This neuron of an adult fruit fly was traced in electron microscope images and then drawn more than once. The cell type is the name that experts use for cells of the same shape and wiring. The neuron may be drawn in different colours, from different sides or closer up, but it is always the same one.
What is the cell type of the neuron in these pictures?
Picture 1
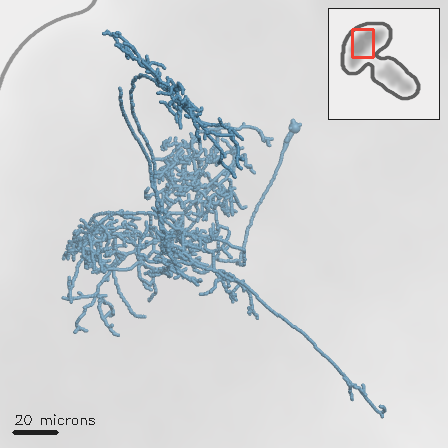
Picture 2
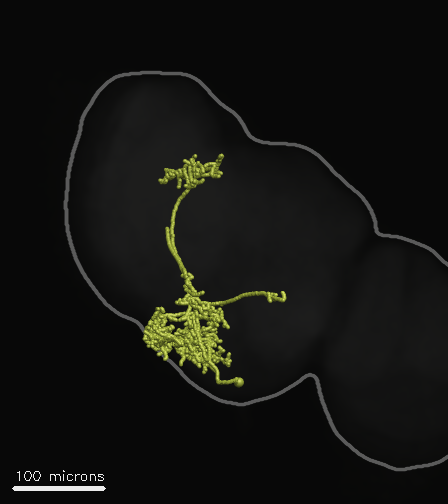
GNG540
